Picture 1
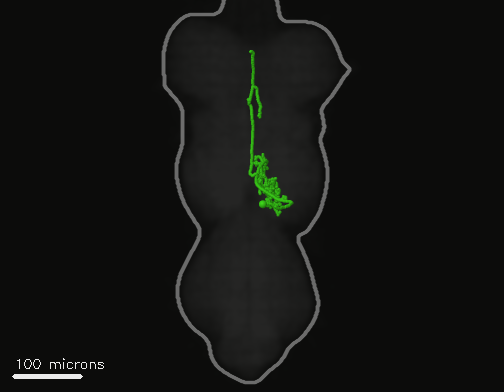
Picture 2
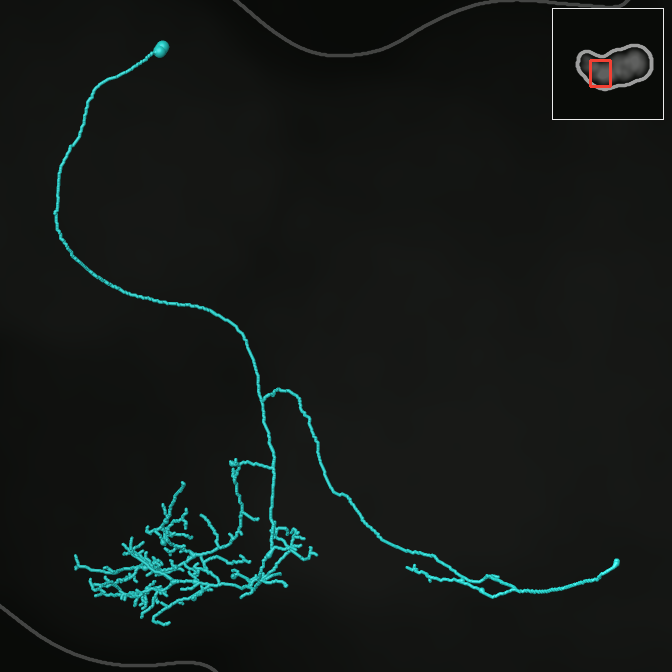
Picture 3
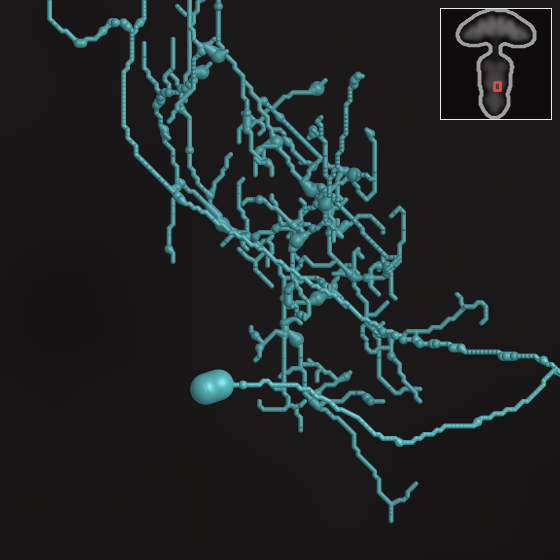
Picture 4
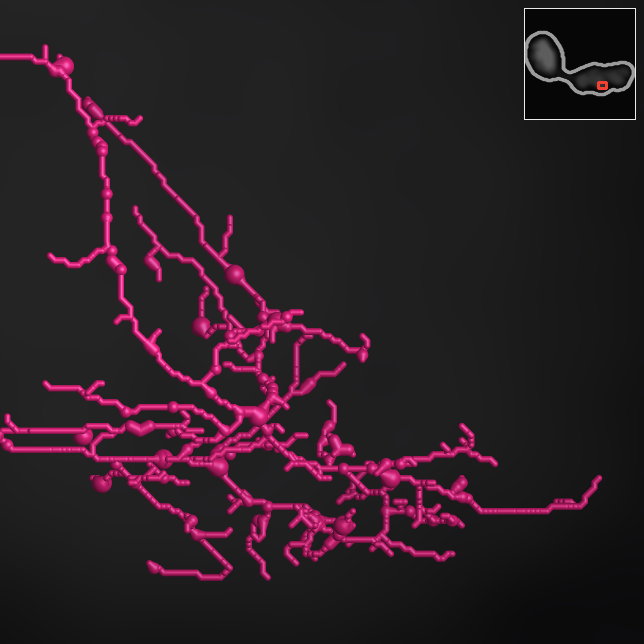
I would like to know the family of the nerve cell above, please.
hemilineage 23B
